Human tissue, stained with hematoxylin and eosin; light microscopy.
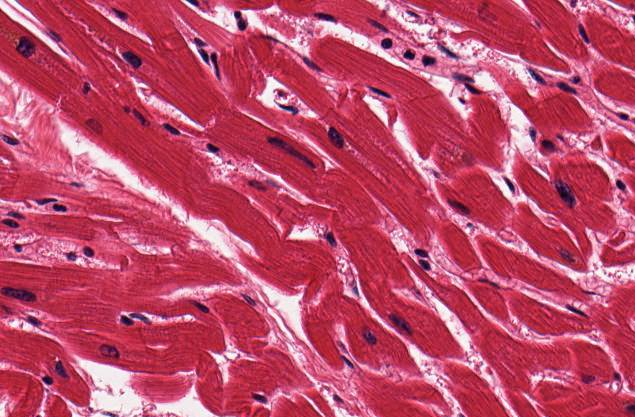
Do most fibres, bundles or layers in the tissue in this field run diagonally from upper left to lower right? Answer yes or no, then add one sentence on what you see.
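Yes. Most muscle fibres run diagonally from the upper left toward the lower right of the field.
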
